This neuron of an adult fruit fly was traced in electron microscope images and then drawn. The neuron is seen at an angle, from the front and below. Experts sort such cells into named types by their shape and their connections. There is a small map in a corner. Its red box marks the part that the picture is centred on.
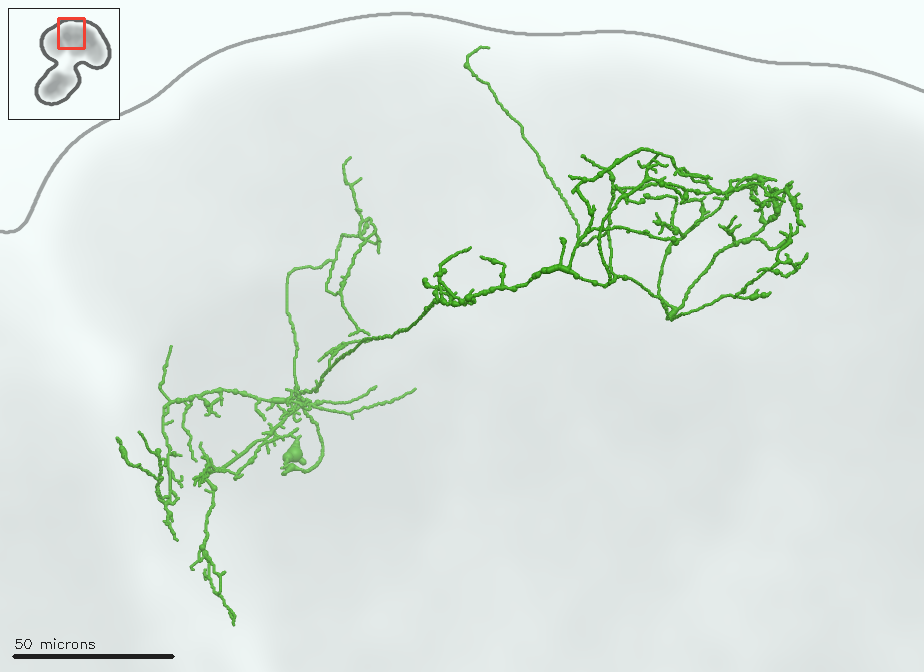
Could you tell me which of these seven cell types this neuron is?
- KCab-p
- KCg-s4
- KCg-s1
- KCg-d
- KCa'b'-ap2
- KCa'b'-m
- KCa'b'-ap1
KCg-s1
